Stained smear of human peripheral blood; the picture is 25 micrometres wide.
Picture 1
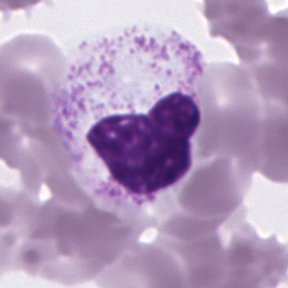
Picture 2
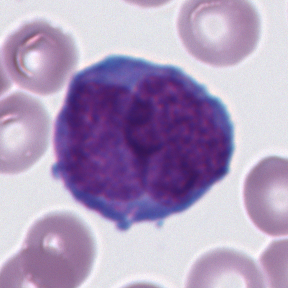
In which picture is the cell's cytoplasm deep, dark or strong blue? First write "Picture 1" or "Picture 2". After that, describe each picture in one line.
Picture 2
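What picture 1 shows: The cytoplasm between the granules is pale and nearly colourless.
What picture 2 shows: The cytoplasm is a thin blue rim that is widest along the lower edge of the cell.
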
